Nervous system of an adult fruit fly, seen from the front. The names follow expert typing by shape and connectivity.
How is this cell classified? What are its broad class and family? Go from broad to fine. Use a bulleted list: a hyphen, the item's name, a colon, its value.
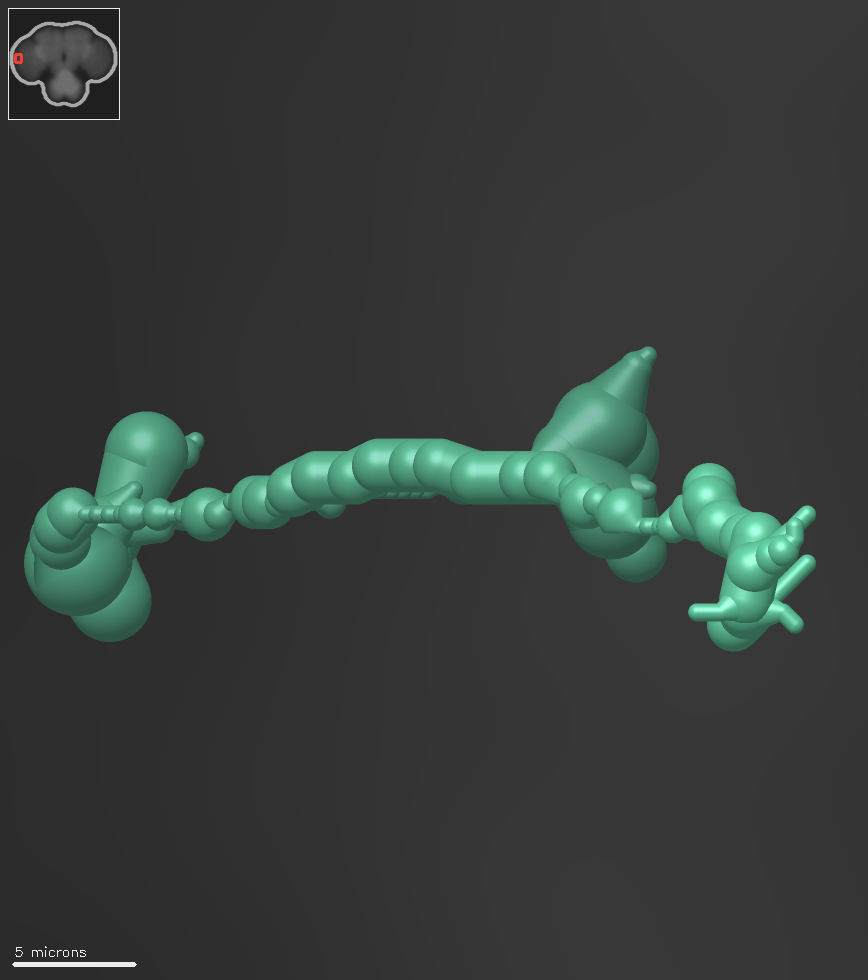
- broad class: optic-lobe intrinsic neuron
- family: L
